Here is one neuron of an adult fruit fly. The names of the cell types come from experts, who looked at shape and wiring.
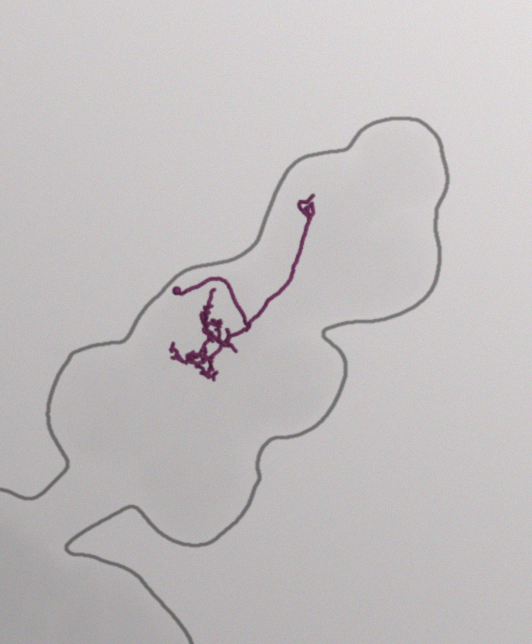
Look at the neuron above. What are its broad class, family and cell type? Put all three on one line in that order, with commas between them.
nerve-cord intrinsic neuron, hemilineage 11A, IN11A043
